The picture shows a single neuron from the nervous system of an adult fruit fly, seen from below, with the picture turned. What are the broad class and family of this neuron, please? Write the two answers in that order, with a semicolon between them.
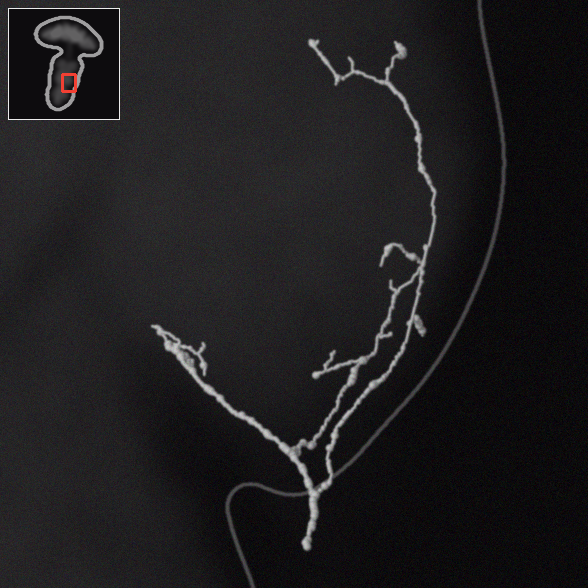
sensory neuron entering the nerve cord; class mechanosensory proprioceptive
